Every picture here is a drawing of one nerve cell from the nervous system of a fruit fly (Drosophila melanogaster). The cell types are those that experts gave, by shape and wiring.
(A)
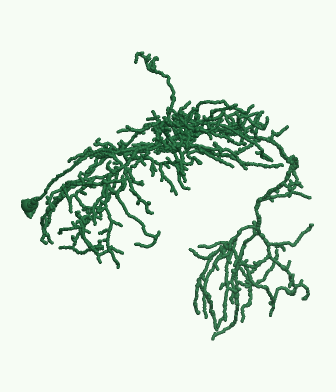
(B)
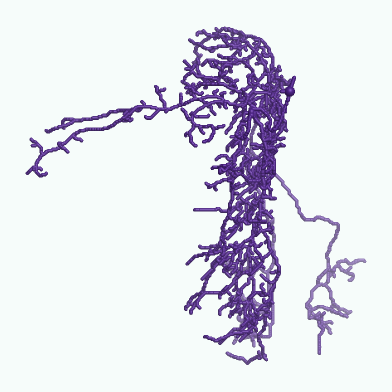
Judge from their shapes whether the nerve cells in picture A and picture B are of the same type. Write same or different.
different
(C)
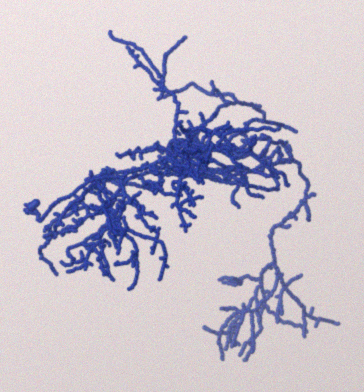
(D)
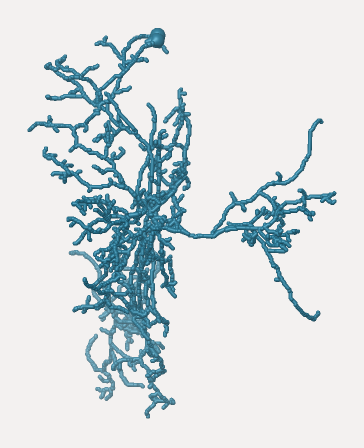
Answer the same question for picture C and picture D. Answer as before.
same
